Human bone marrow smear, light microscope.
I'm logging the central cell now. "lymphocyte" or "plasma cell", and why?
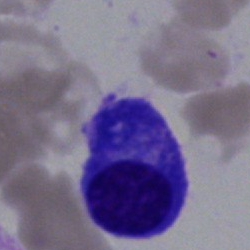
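It is a plasma cell. First, the cytoplasm is deep blue and plentiful, filling the upper half of the cell above the nucleus.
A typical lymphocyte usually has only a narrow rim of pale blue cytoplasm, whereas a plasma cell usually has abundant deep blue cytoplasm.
Second, the nucleus lies beneath that cytoplasm and is very dark and dense throughout.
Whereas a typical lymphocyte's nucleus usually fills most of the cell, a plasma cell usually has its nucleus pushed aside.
Finally, small bumps project from the upper left edge of the cell.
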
